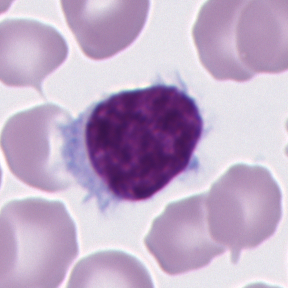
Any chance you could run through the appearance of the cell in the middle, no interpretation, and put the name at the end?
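Along the cell margin runs a fringe of fine hair-like projections, most prominent on the left side. The cytoplasm is pale blue and shows no visible granules. Within the nucleus, no nucleoli are visible. This is a hairy cell.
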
